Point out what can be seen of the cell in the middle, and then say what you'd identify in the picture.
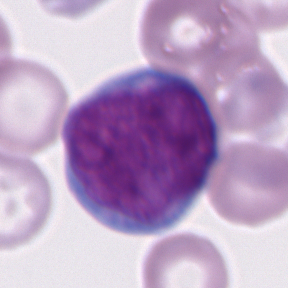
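Have a look at this one: the cytoplasm is only a thin rim around the nucleus, and it stains blue. There aren't any granules visible in it, and no vacuoles either. That's a myeloblast.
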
